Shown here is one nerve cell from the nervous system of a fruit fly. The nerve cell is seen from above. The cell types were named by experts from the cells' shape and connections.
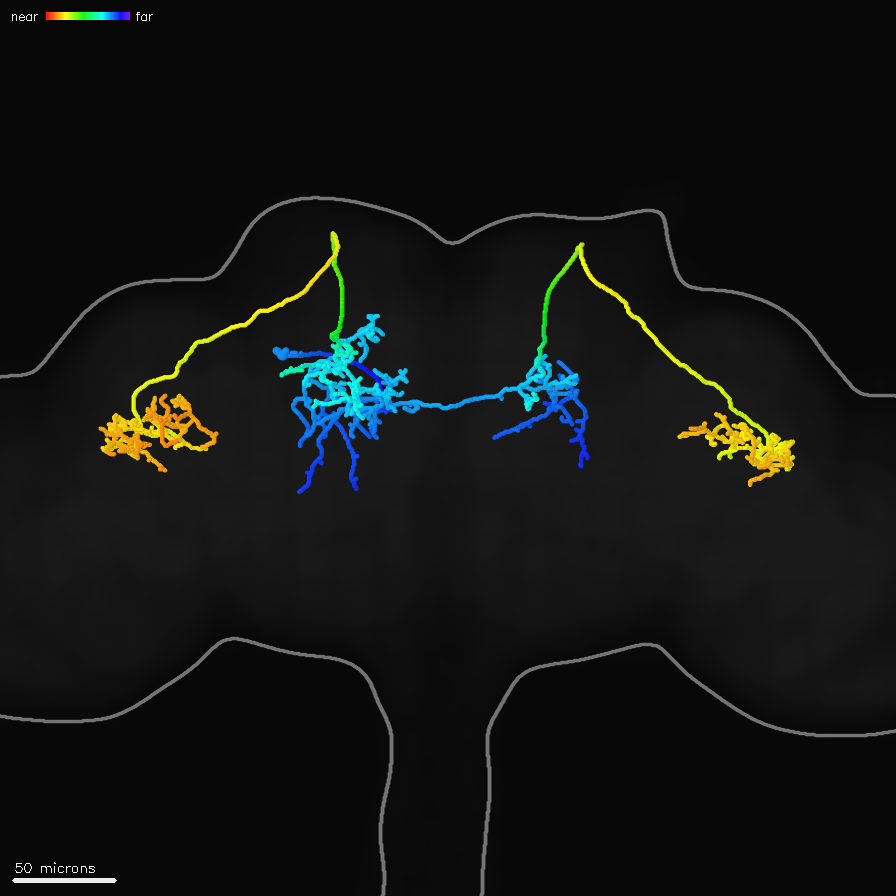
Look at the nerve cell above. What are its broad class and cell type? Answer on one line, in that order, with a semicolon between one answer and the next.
central-brain intrinsic neuron; SLP471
